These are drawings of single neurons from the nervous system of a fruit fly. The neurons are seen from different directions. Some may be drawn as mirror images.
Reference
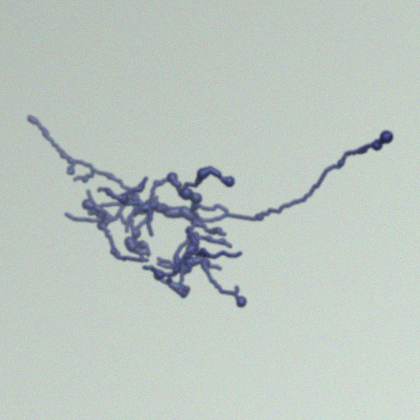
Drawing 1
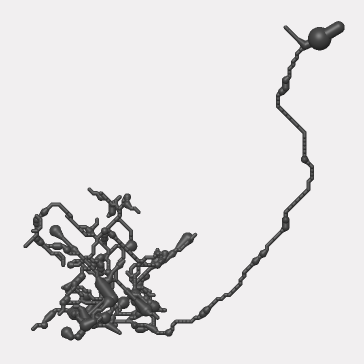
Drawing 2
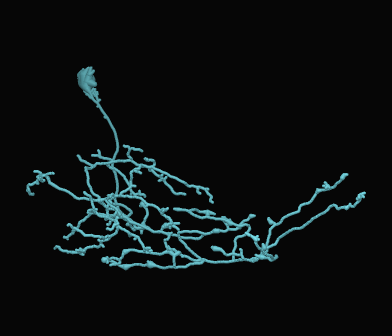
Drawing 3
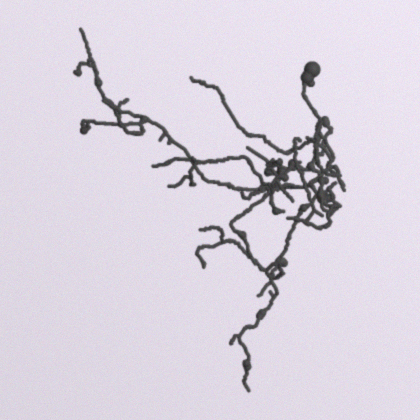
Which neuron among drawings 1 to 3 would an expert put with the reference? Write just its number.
1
